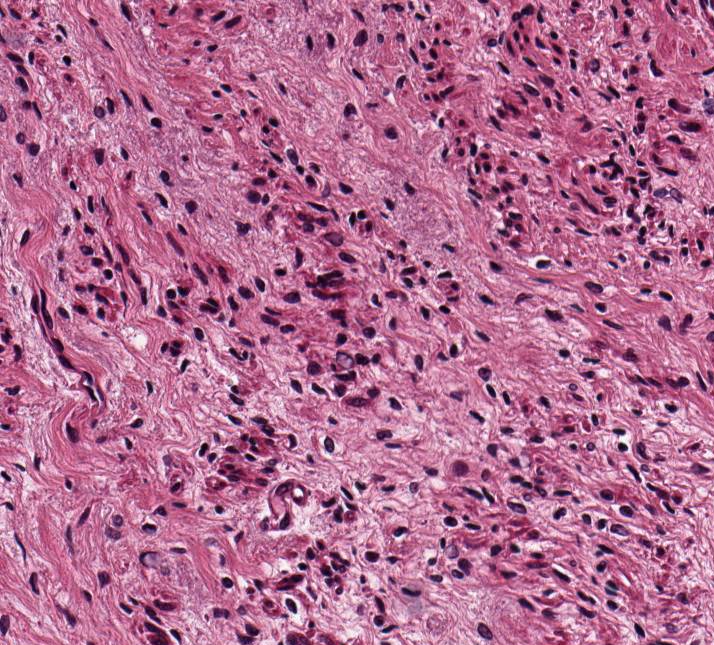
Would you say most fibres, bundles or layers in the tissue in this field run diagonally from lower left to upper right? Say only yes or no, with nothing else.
No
